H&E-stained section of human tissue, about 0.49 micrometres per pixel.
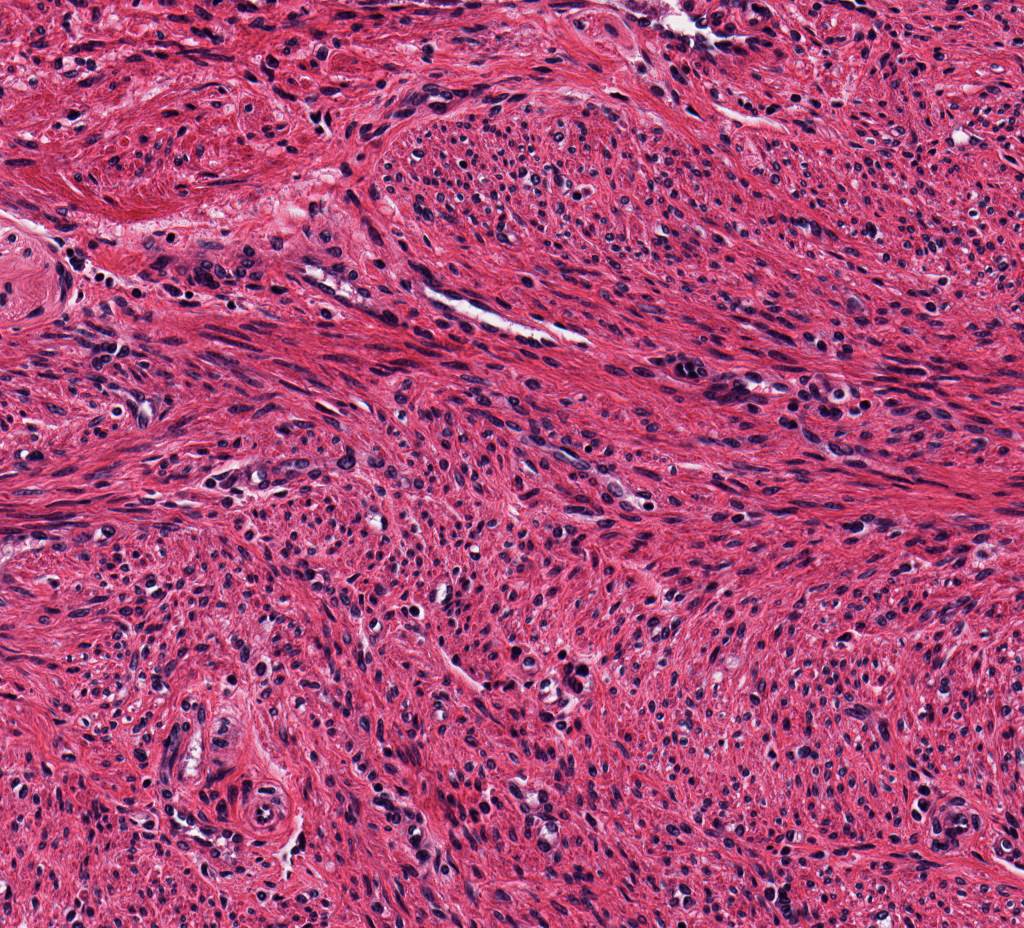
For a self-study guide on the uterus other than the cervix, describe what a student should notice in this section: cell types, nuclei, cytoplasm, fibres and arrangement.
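Spindle cells; cytoplasm bright pink, fibrillary, merging into long strands. Nuclei dark-staining, mostly elongated where cells are seen lengthwise. Several areas, notably upper centre and lower half: fascicles cut across, nuclei there rounded rather than elongated. Scattered cells with small clear vacuoles beside the nucleus.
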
